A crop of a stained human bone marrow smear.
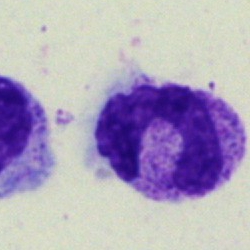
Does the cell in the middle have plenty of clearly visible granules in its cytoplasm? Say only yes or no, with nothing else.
Yes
